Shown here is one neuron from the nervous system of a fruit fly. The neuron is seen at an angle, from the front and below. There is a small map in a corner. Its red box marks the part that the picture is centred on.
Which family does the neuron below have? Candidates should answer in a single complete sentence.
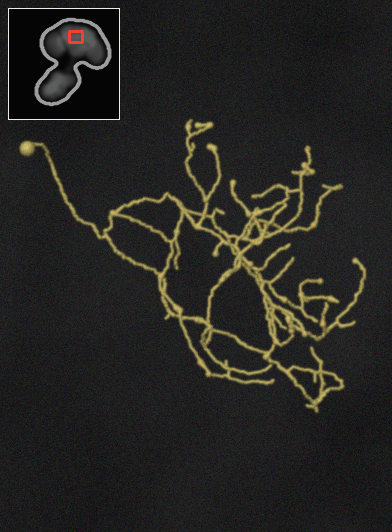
The family to which the neuron belongs is hemilineage ALl1_dorsal.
